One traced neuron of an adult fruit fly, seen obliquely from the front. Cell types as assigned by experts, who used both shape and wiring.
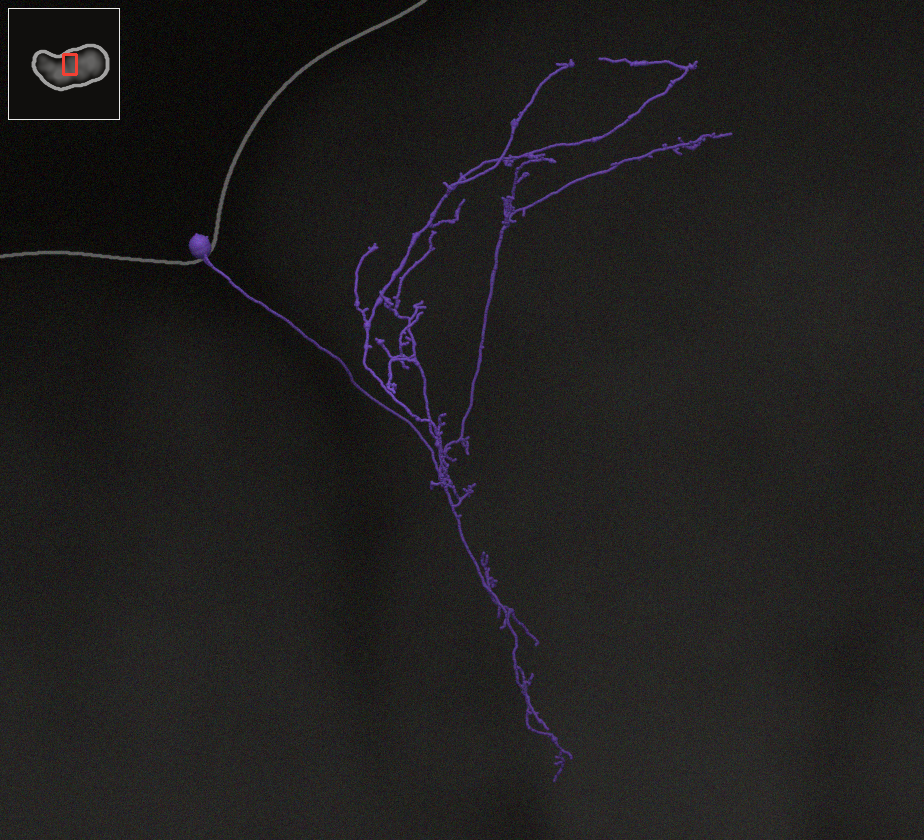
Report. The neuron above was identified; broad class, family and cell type: central-brain intrinsic neuron; hemilineage VPNp&v1_posterior; PLP171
